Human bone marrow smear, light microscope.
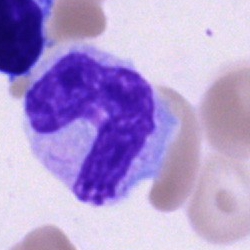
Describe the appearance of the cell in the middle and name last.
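Roughly round in outline, the cell has a smooth border. Its nucleus forms a single curved band, bent into a hook shape. The chromatin is dense, dark purple and coarsely clumped. No coarse dark or orange granules appear in the cytoplasm. The cell is a band neutrophil.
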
